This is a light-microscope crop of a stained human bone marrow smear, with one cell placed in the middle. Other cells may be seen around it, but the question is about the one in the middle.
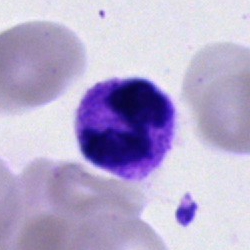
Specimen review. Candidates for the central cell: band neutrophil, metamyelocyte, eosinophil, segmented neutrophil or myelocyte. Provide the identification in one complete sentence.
The cell occupying the middle of the crop is a segmented neutrophil.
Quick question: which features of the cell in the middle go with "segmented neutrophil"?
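Two dark masses make up the nucleus of this segmented neutrophil, one at the upper right and one at the lower left, which fits a nucleus divided into lobes.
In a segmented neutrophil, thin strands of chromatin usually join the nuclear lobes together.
The chromatin in both masses is dense and dark purple. The cytoplasm is lilac-purple rather than blue, and fine purple granules fill it.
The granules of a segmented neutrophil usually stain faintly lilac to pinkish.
Here they appear purple rather than faintly lilac or pinkish.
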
